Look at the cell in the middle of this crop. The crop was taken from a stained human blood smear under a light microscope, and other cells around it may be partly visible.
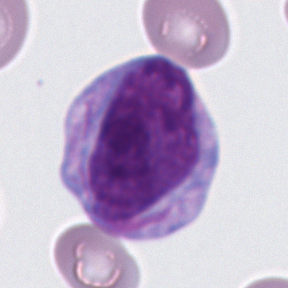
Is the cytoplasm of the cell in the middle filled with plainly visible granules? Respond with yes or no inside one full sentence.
No, visible granules are absent from the cytoplasm of this cell.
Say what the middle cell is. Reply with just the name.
atypical promyelocyte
